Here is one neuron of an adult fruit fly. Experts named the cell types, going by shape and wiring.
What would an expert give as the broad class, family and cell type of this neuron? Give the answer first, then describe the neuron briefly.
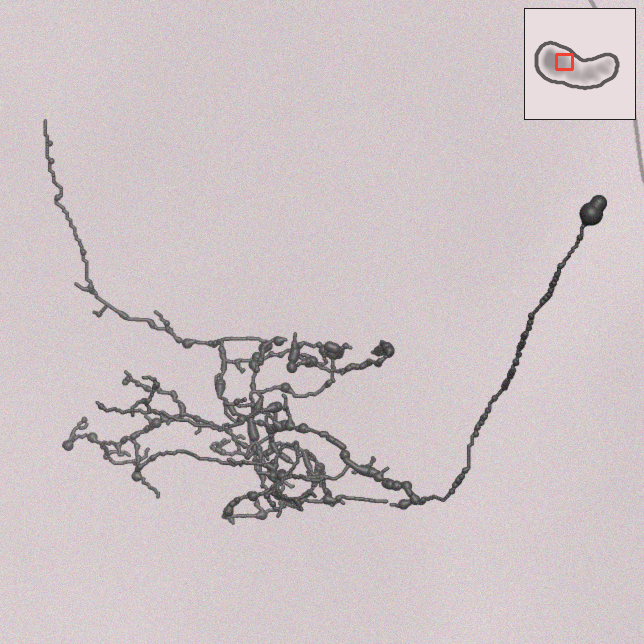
This is a central-brain intrinsic neuron. Its family is hemilineage VPNp1_medial. The cell type is PLP190. The picture shows dozens of branch ends. In this view it is wider than it is tall.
